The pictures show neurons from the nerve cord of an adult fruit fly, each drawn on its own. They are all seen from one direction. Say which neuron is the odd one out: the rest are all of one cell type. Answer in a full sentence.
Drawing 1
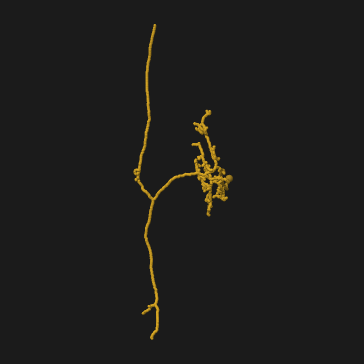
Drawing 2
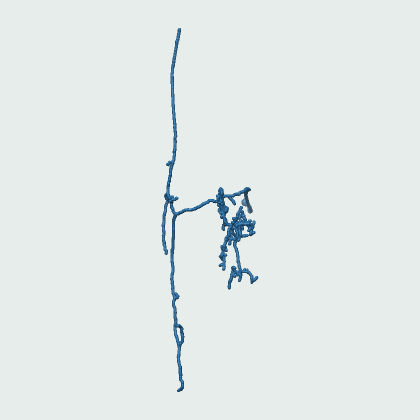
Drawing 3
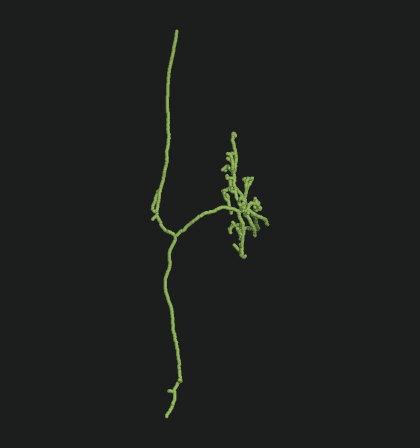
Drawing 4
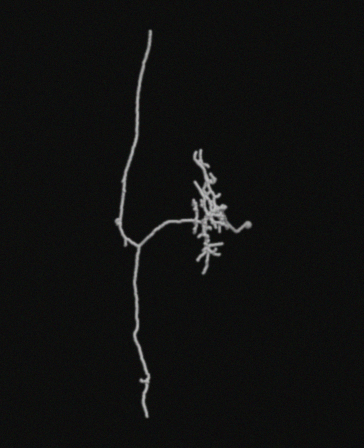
Drawing 2 shows a neuron of another cell type.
